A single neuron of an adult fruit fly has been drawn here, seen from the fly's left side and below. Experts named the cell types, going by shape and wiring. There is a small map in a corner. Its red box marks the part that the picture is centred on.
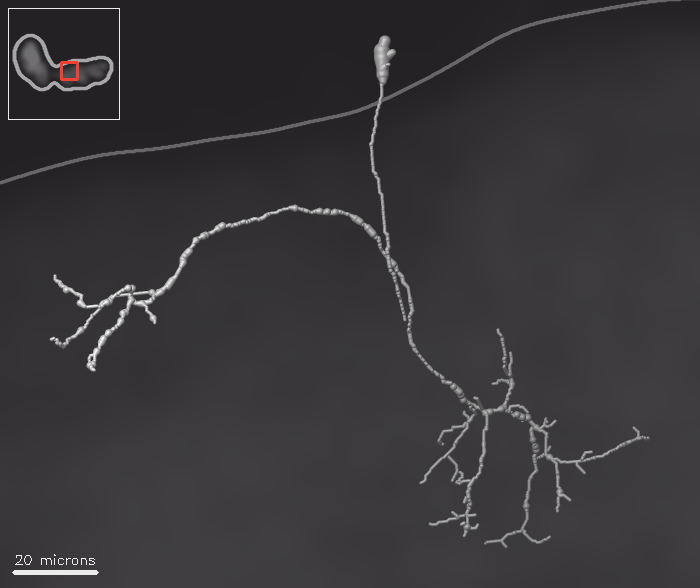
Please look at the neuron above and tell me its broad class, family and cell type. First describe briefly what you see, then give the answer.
The cell body is at the top of the picture. From left to right in the picture it spans about 150 microns. The picture shows dozens of branch ends. Its broad class is nerve-cord intrinsic neuron. The family is hemilineage 11A. Its cell type is IN11A039.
